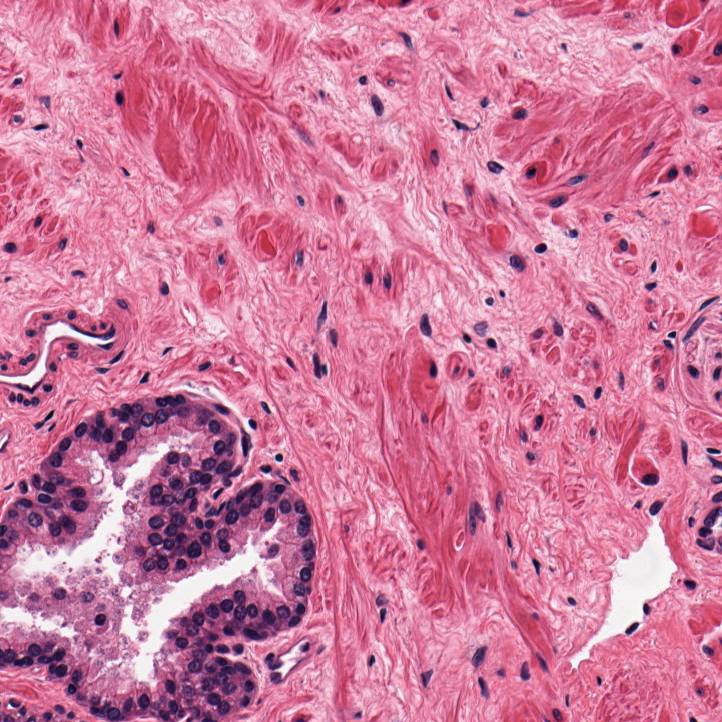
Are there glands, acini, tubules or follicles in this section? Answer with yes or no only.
Yes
